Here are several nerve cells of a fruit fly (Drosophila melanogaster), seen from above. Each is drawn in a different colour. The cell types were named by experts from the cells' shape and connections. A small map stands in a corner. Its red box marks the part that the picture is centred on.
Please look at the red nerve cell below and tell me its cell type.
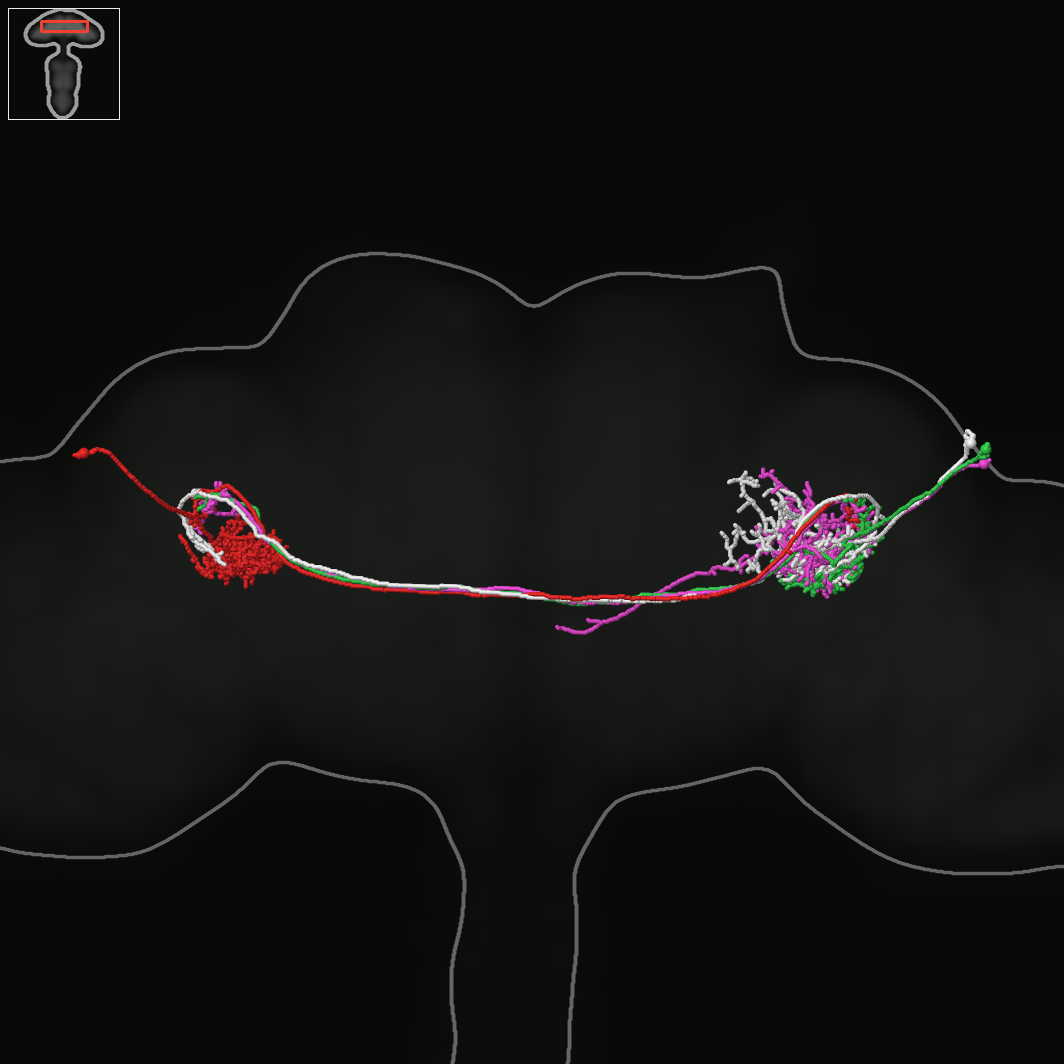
CB2545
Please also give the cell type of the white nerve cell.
CB1695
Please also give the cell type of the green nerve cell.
WED047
